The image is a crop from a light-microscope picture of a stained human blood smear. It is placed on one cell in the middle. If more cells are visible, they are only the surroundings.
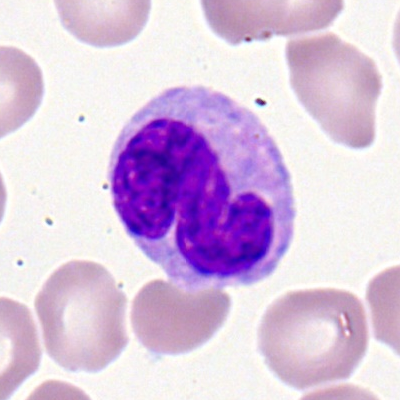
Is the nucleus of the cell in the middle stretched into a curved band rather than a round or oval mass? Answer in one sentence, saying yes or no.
Yes, a curved band without separate lobes is the shape of the nucleus.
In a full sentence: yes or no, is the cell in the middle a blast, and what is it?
No, the central cell is counted as a monocyte instead of a blast.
